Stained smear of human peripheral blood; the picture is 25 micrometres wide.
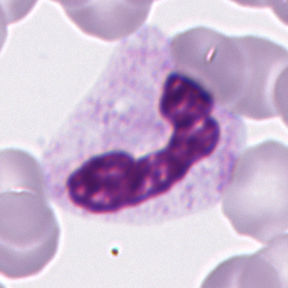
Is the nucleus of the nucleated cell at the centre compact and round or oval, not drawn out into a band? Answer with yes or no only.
No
